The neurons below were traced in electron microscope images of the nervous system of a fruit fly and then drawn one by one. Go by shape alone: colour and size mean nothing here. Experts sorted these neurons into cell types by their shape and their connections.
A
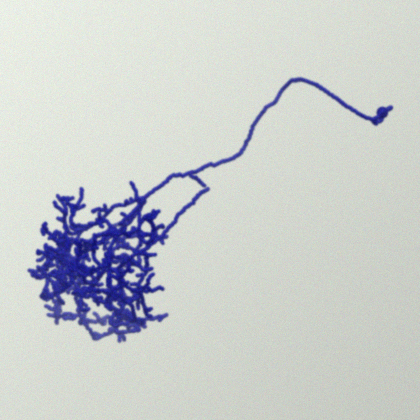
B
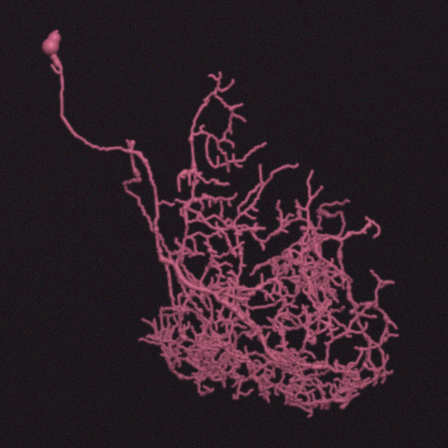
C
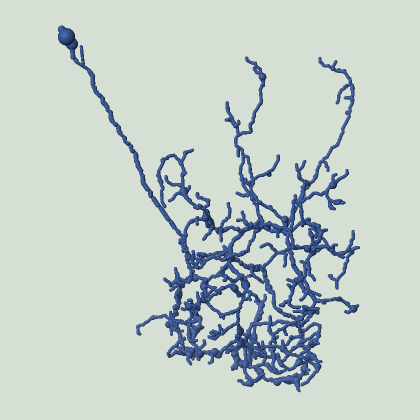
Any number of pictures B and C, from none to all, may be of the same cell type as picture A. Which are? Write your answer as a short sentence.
None of them is of the same cell type.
